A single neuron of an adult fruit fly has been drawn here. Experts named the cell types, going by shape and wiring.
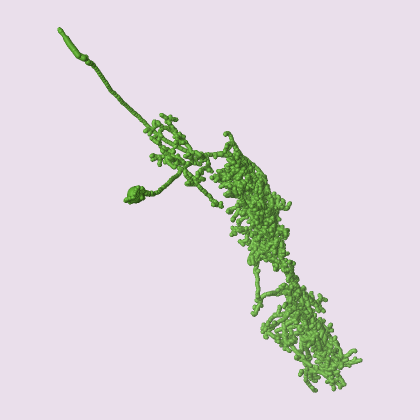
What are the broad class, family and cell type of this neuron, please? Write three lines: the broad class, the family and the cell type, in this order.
motor neuron of the nerve cord
hemilineage 16B
MNhm42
